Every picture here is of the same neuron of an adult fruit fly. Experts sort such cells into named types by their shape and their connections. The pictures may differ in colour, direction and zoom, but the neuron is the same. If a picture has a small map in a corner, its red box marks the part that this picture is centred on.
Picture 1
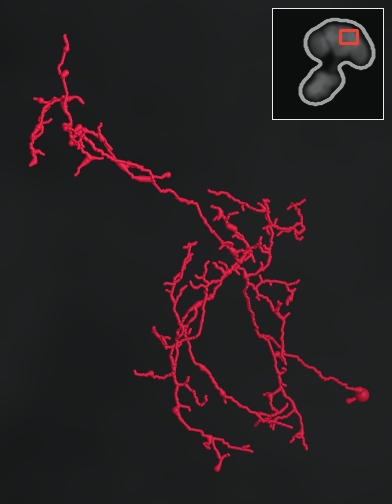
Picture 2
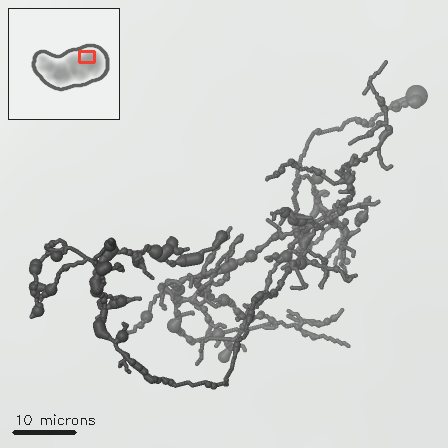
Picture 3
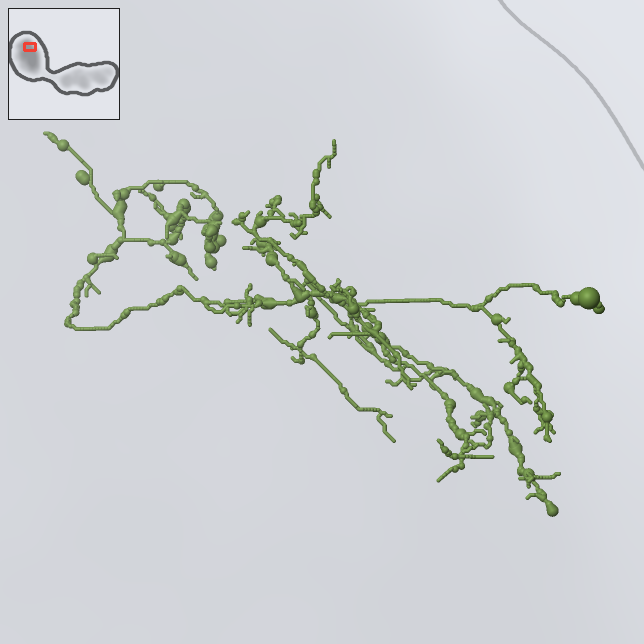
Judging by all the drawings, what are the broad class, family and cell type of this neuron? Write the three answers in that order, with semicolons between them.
central-brain intrinsic neuron; hemilineage CLp2; SMP279_c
